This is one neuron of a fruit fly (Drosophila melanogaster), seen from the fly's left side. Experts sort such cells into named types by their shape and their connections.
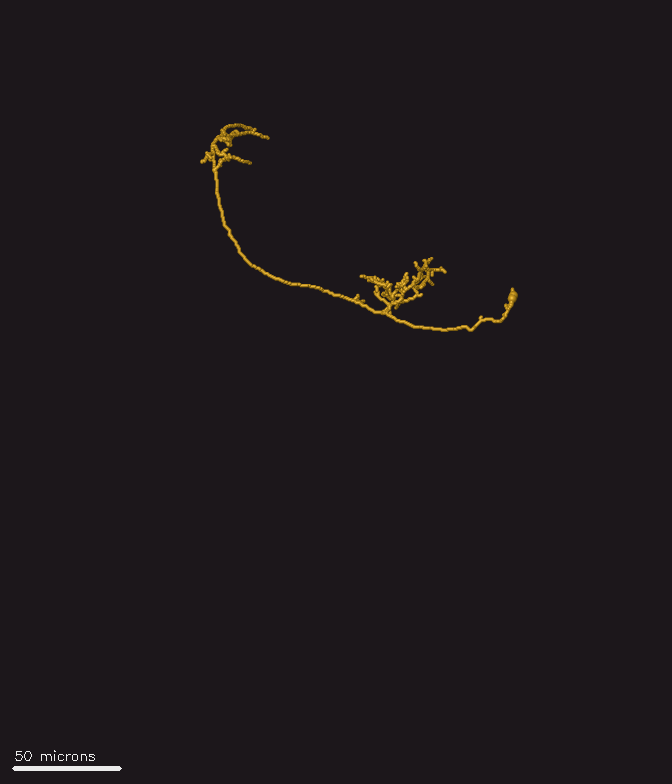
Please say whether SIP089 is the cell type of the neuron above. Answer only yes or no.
yes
